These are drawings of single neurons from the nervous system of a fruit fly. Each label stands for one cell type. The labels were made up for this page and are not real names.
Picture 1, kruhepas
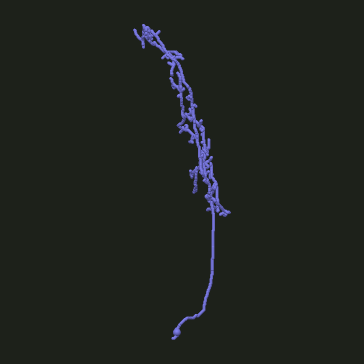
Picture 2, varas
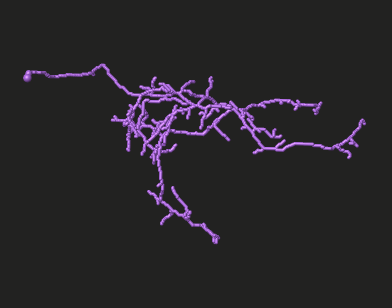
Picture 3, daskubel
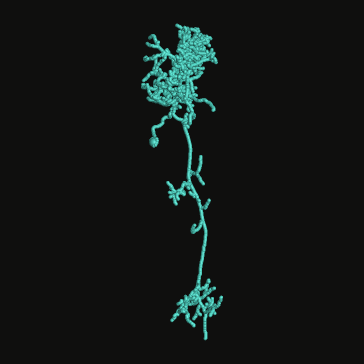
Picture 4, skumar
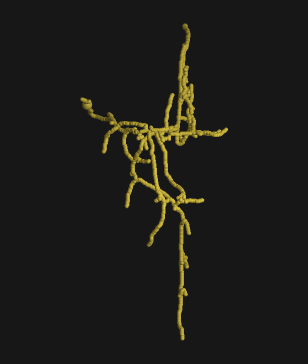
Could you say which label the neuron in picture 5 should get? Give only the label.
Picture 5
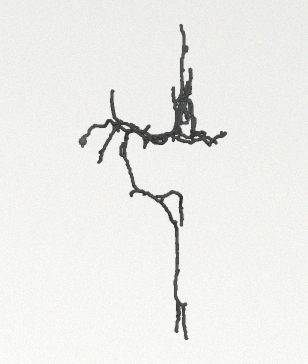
skumar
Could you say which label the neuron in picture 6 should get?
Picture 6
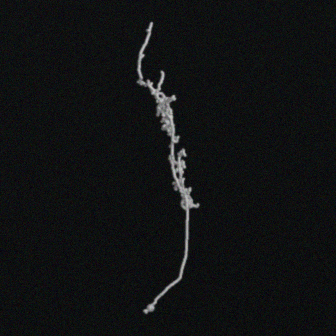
kruhepas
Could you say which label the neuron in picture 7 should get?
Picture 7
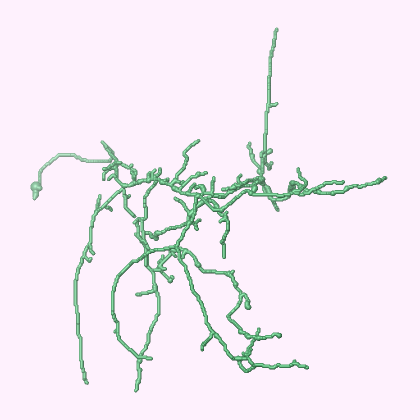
skumar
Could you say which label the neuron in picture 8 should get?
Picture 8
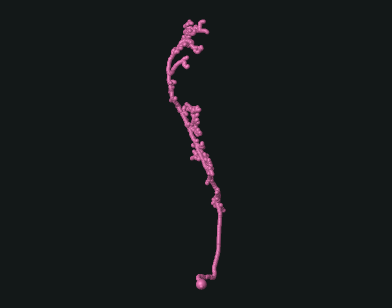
kruhepas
